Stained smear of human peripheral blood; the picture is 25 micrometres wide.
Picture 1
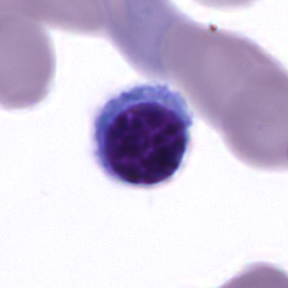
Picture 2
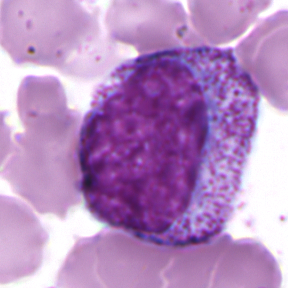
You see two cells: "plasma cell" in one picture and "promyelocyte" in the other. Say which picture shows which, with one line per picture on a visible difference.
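Picture 1 shows a plasma cell: No granules are visible in the cytoplasm.
Picture 2 shows a promyelocyte: Many fine purple-red granules are scattered throughout the cytoplasm.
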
